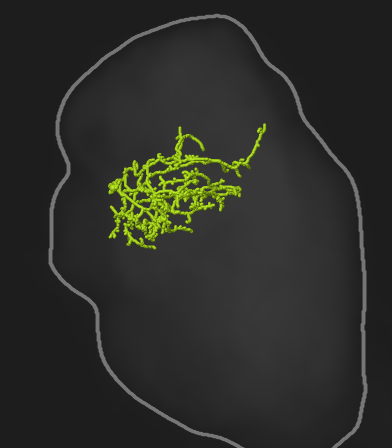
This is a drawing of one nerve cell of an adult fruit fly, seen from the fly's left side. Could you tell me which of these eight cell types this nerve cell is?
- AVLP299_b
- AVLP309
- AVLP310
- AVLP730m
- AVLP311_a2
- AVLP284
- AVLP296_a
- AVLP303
AVLP303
